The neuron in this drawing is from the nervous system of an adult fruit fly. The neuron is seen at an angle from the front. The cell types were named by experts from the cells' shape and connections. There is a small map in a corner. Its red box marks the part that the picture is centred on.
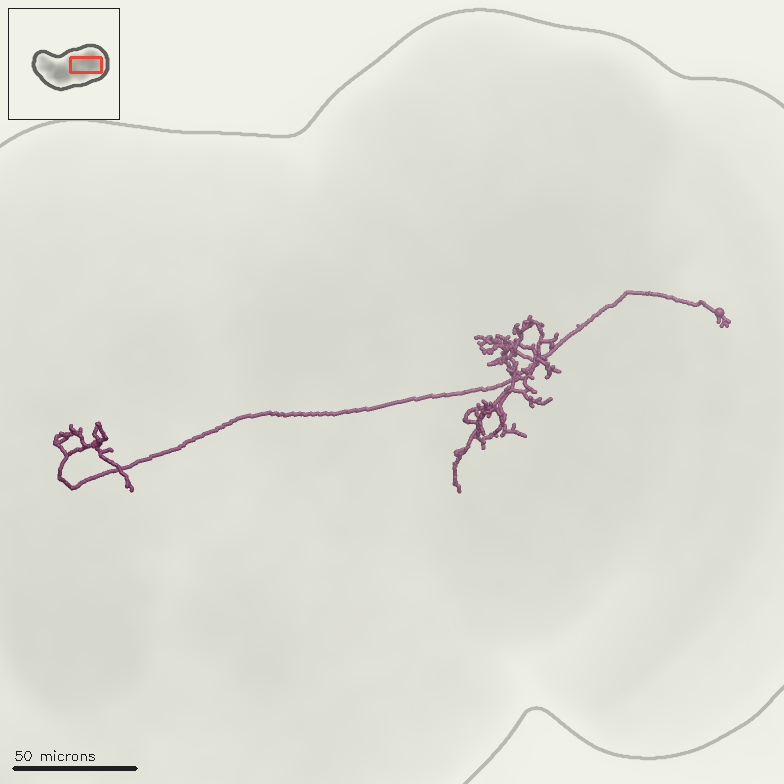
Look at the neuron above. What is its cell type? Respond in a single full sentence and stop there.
The cell type that this neuron has is CB1487.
